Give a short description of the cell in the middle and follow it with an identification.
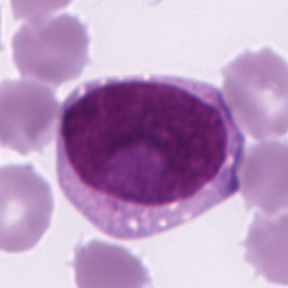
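The outline is somewhat angular, not smoothly round. The nucleus lies toward the top, leaving the widest cytoplasm below. A paler, rounded area sits in its lower middle. A few small clear dots lie in the cytoplasm under the nucleus. This is a myeloblast.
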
